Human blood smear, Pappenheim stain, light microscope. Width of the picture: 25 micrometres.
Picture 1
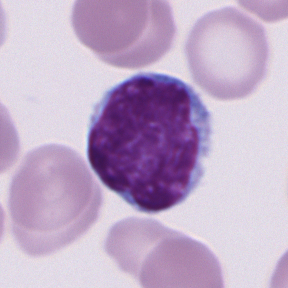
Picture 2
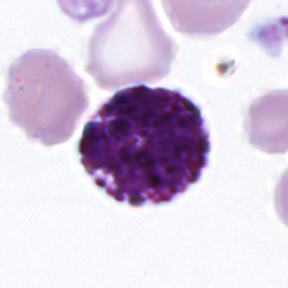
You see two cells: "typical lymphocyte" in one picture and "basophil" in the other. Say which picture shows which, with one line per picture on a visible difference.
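Picture 1: typical lymphocyte. No distinct granules are visible in the cytoplasm.
Picture 2: basophil. The cell is crowded with coarse, dark purple granules.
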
